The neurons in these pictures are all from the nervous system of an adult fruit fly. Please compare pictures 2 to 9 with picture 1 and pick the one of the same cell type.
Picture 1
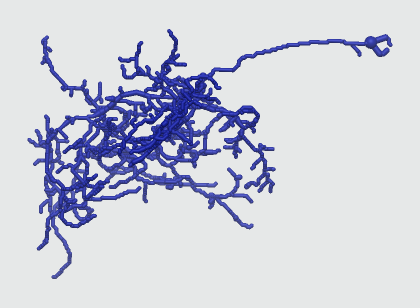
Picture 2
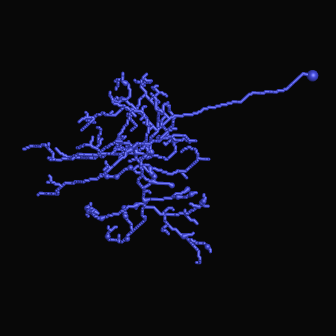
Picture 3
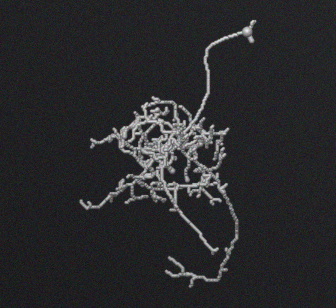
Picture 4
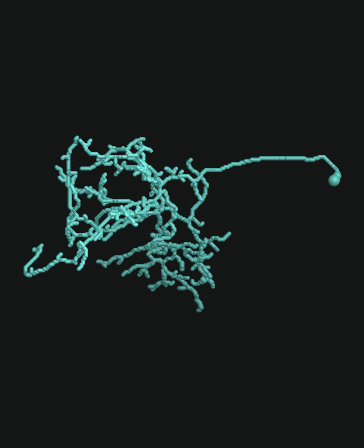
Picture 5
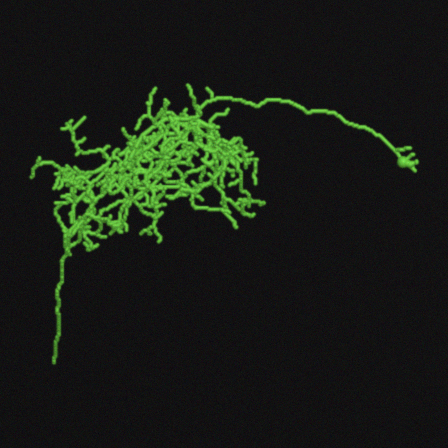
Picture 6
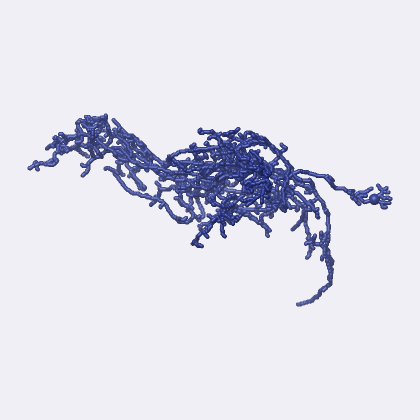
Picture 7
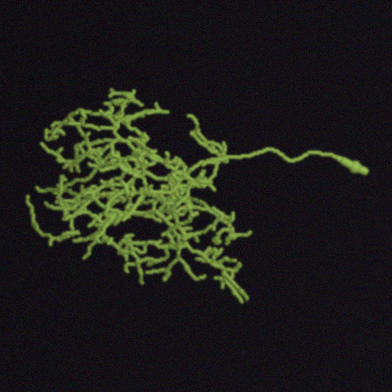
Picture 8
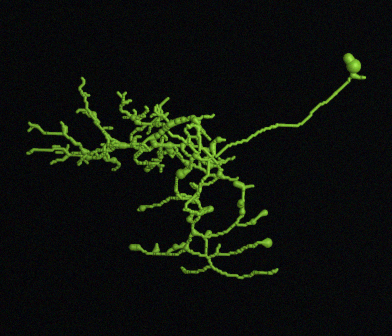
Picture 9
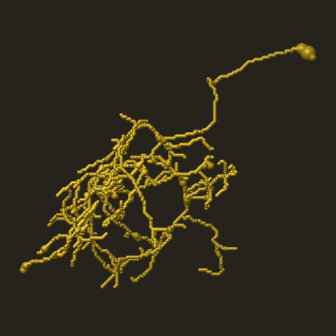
Picture 5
